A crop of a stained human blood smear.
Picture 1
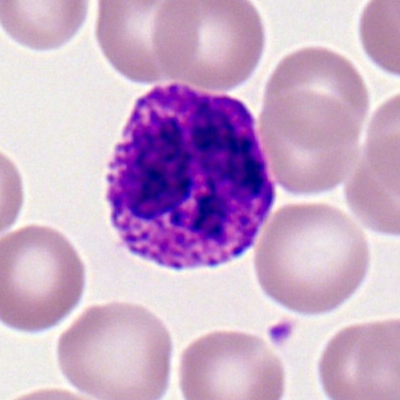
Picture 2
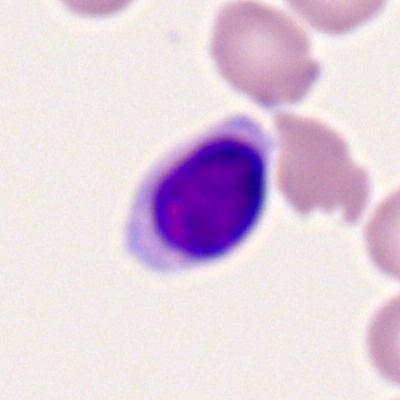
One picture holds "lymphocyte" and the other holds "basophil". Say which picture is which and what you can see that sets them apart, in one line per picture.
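Picture 1: basophil. Granules lie over the nucleus and blur its outline.
Picture 2: lymphocyte. No granules are visible in the cytoplasm.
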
